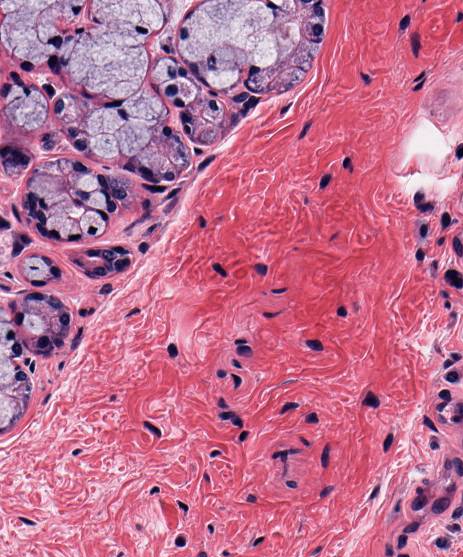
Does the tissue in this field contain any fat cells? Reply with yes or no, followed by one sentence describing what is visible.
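No. No fat cells are seen anywhere in the field.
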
